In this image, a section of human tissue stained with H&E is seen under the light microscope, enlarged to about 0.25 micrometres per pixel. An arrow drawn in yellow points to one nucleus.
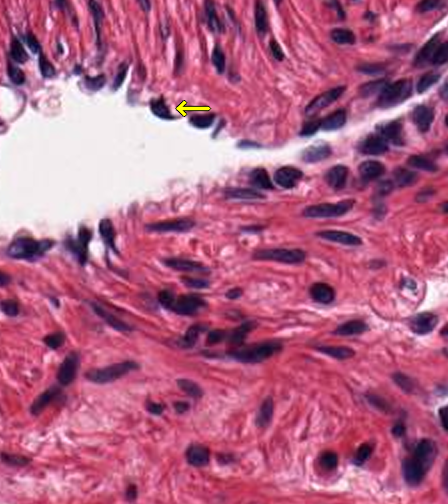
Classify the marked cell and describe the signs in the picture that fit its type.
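The marked nucleus belongs to an endothelial cell. The nucleus is dark and evenly dense, with no internal detail visible. The cell sits on the edge of the open lumen, in a single row with similar dark nuclei lining it, backed by pink fibrous tissue.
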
